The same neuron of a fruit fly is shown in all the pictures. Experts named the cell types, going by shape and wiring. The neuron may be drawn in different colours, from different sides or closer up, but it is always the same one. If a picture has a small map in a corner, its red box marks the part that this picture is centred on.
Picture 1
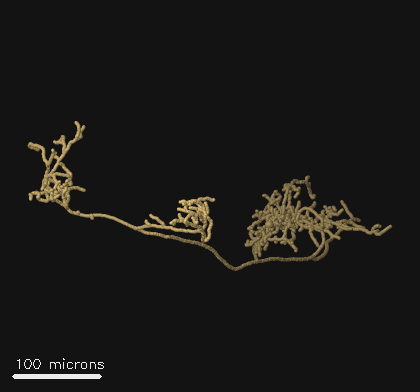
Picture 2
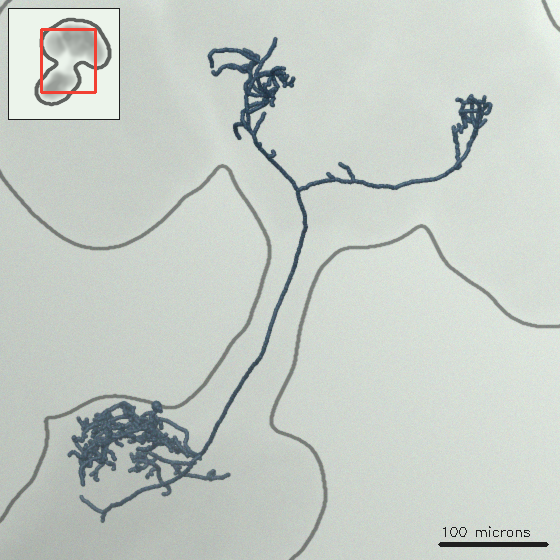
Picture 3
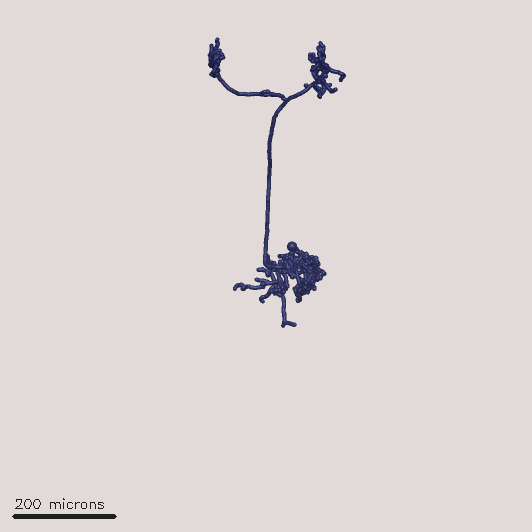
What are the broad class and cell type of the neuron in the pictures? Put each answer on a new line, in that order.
ascending neuron
ANXXX109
